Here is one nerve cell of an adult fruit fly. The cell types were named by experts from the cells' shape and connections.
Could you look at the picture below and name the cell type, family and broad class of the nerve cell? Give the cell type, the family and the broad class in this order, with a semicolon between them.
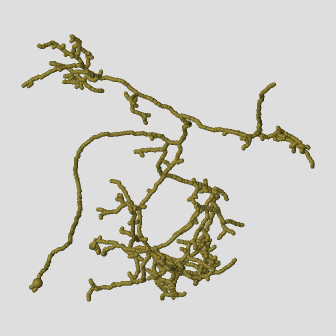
CL122_b; hemilineage PSa1; central-brain intrinsic neuron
